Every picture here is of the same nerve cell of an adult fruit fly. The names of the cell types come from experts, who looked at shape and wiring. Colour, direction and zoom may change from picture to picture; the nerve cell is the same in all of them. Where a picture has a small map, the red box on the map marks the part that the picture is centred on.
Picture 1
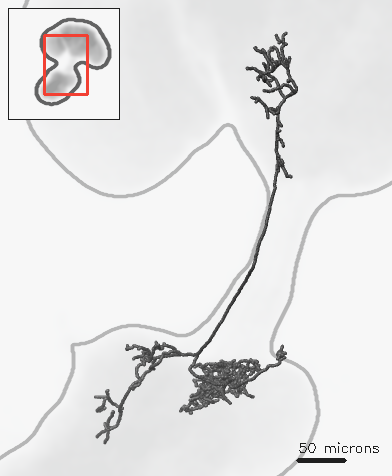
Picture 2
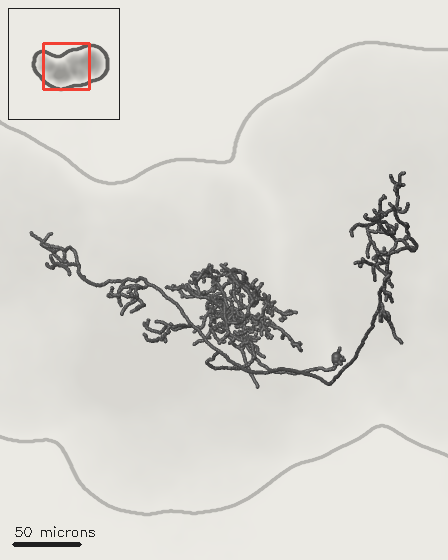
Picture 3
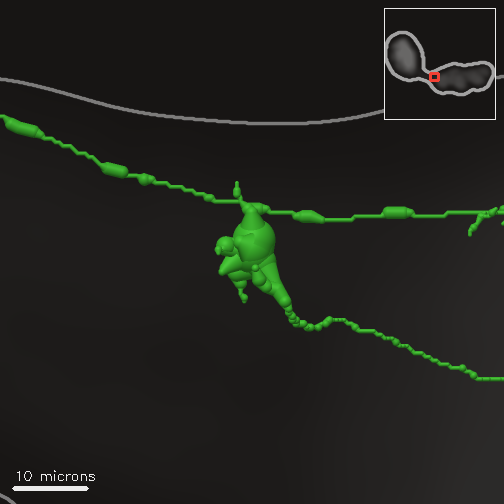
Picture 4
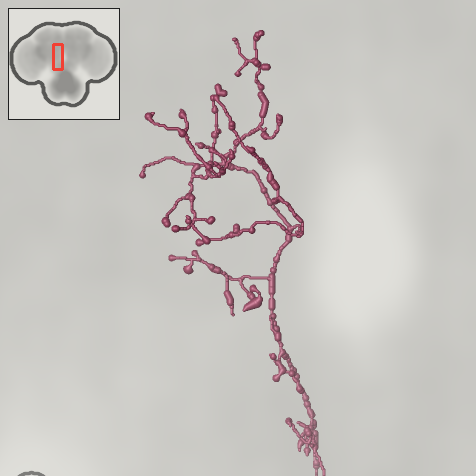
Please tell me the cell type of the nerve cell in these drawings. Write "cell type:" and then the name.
cell type: AN18B025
